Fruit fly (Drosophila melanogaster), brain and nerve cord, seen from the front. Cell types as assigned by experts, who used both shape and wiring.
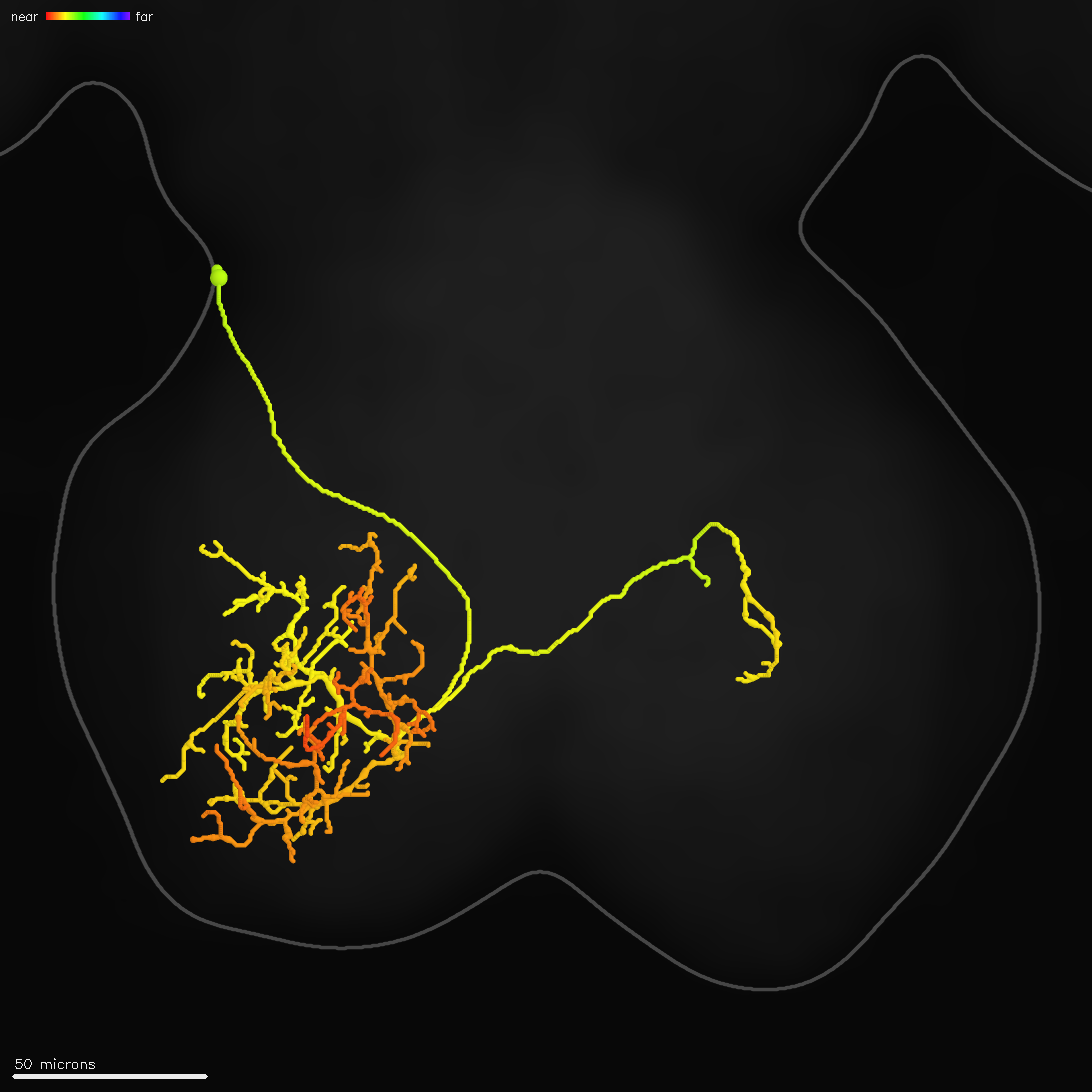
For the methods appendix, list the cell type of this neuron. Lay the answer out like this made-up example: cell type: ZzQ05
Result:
cell type: IN23B028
